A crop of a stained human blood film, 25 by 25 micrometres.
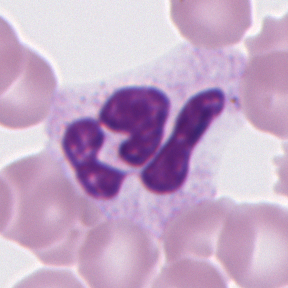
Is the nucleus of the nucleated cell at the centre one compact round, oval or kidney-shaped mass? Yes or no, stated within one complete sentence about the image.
No, in this cell the nucleus is split into separate segments.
